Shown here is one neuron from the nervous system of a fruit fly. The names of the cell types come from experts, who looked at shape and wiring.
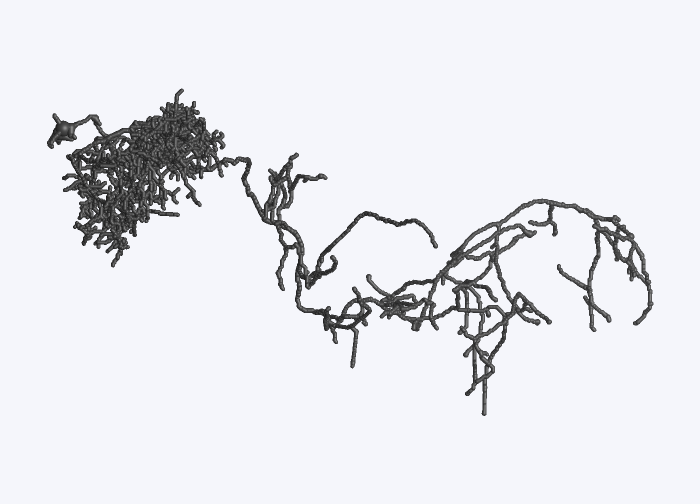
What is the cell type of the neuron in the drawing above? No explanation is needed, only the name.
INXXX096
